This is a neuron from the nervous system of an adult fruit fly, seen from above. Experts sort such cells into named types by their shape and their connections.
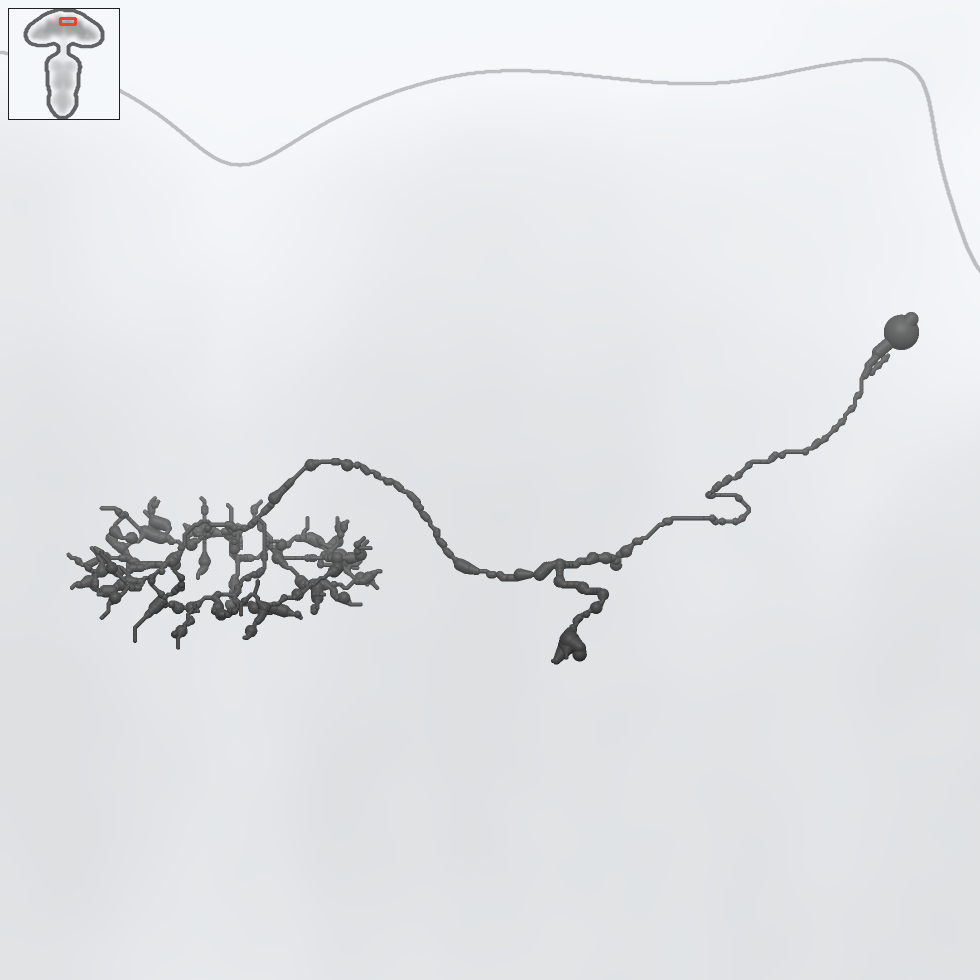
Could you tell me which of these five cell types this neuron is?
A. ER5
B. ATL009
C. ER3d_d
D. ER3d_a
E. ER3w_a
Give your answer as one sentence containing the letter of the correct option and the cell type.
The type of the neuron is cell type ER3w_a, option E.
